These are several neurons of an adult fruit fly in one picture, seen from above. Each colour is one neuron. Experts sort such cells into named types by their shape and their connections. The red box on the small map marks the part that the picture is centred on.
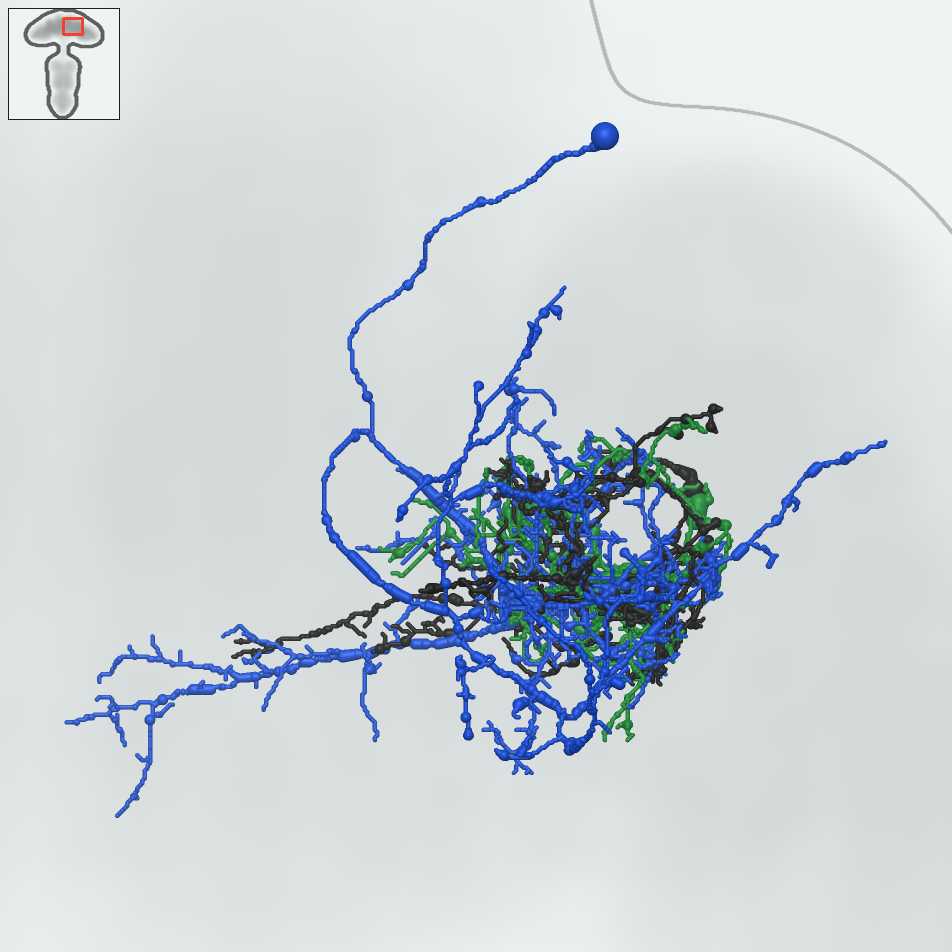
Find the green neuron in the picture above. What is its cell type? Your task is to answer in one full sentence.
The cell type held by this neuron is CB2228.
